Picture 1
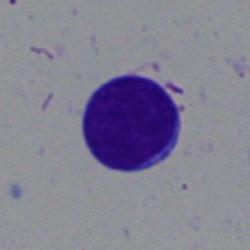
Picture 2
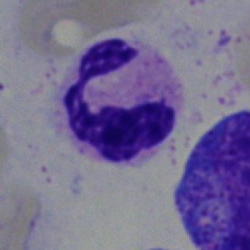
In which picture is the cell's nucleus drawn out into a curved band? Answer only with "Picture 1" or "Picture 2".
Picture 2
